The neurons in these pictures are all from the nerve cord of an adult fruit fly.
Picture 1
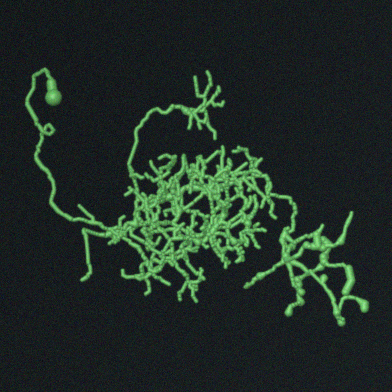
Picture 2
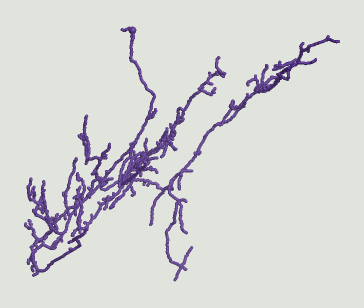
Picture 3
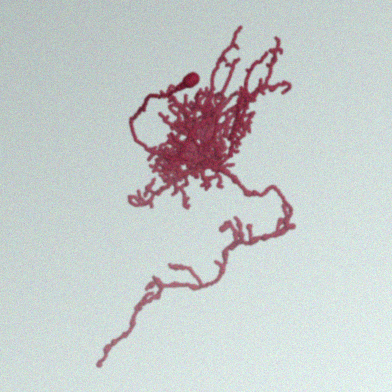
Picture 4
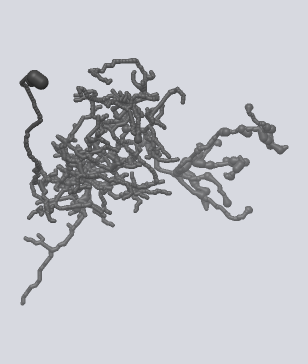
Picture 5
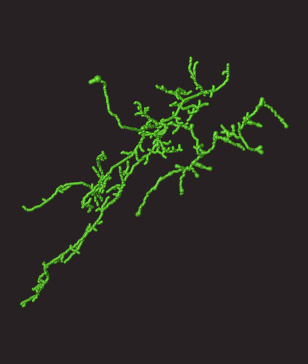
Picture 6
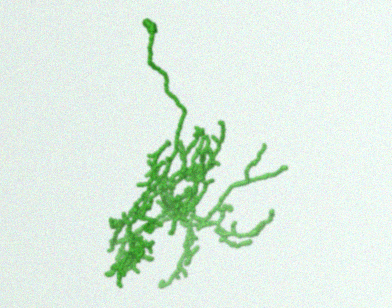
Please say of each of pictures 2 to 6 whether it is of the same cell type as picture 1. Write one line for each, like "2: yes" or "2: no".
2: no
3: yes
4: yes
5: no
6: yes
